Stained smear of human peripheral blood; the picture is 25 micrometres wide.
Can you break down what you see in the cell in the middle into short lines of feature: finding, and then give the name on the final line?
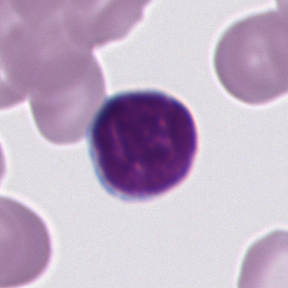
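Nucleus: round, about 9 micrometres across, filling nearly the whole cell
Chromatin: dense dark purple
Cytoplasm: thin pale blue rim, mainly along the lower left edge
Name: typical lymphocyte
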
